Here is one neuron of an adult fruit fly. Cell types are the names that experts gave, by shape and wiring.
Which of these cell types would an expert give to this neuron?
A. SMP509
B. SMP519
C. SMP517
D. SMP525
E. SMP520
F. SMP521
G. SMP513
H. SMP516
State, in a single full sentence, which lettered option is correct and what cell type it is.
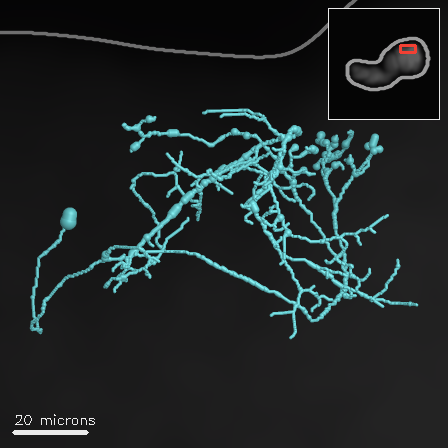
The cell type for the neuron is option C, which is SMP517.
